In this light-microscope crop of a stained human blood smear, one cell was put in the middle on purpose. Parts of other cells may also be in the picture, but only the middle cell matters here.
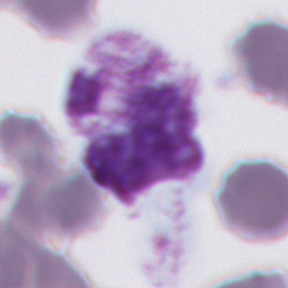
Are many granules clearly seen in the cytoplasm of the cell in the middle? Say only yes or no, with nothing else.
Yes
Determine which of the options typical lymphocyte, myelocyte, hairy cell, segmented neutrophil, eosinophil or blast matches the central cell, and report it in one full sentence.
At the crop's centre, the cell is a segmented neutrophil.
